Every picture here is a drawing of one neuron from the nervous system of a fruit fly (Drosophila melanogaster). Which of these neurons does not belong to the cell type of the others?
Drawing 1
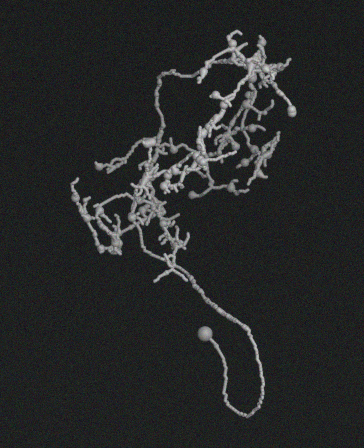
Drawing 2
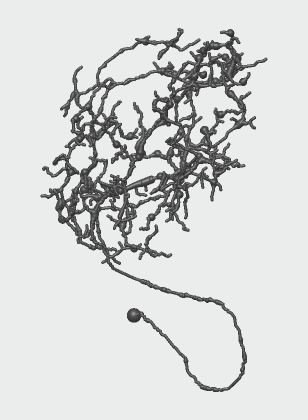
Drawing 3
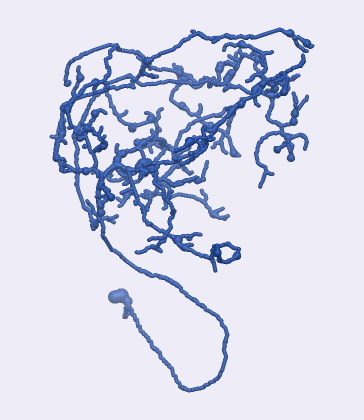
1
